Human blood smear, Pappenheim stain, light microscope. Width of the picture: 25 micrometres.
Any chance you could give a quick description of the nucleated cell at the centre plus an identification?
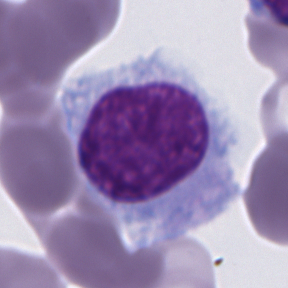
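Starting at the margin, fine hair-like cytoplasmic projections fringe the cell. Next, the nucleus is oval, about 12 by 10 micrometres, with a smooth outline and no lobes. Its chromatin is mottled, darker clumps lying among lighter patches. Last, the cytoplasm is pale grey-blue. The cell is a hairy cell.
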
